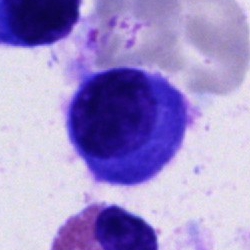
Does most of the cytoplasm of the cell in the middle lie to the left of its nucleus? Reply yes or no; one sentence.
No, what lies toward the left is the nucleus of the cell.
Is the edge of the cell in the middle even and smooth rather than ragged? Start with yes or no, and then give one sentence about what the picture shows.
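Yes. The cell has a round, smooth outline.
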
